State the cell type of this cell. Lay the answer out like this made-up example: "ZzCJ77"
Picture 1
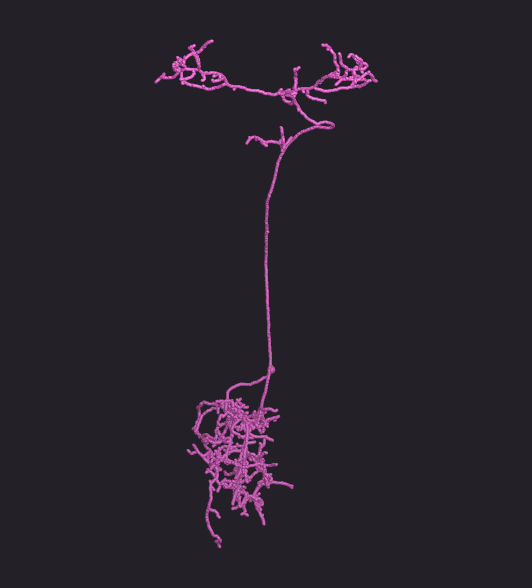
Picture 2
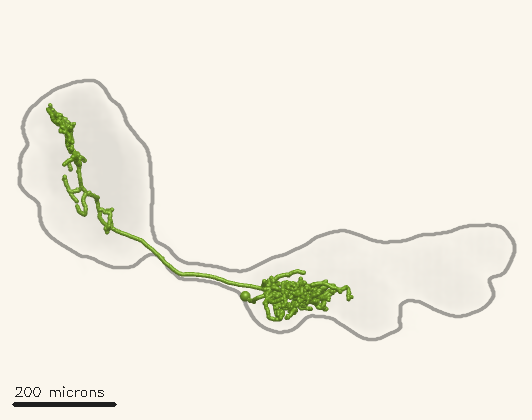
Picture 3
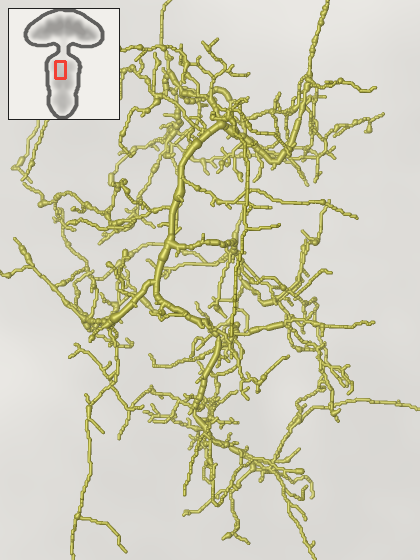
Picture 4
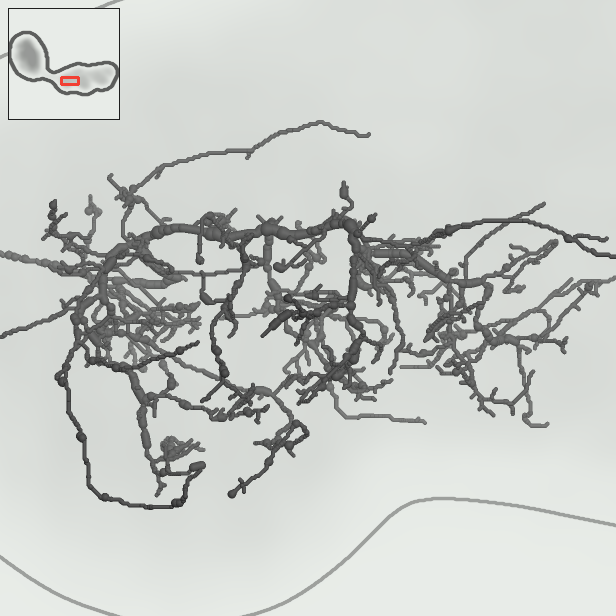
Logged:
"AN08B020"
